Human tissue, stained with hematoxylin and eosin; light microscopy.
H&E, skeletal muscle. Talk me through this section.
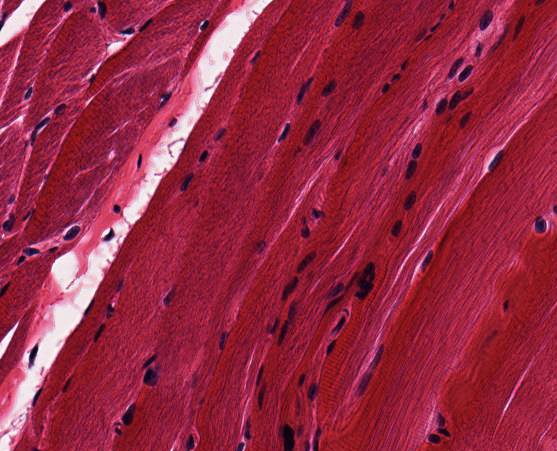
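It's all long muscle fibres, cut lengthwise and running diagonally from lower left to upper right. Eosin stains their cytoplasm a deep, fairly even red; the nuclei are dark purple, oval to elongated, long axis parallel to the fibres. Along the upper left, a band of pale, loose connective tissue with white spaces runs between groups of fibres.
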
